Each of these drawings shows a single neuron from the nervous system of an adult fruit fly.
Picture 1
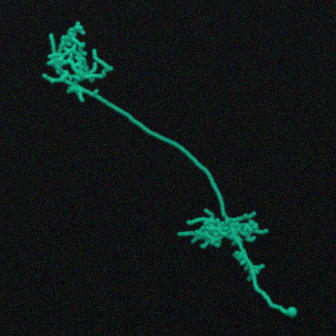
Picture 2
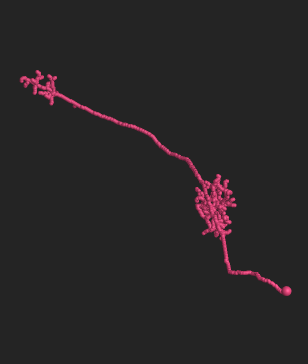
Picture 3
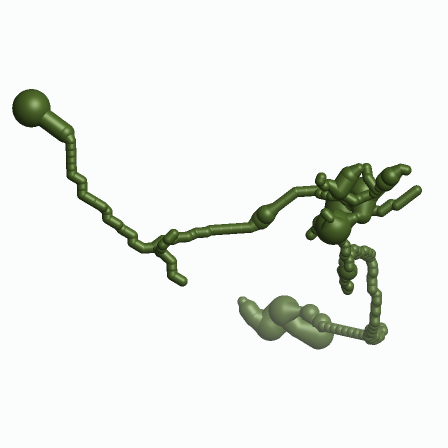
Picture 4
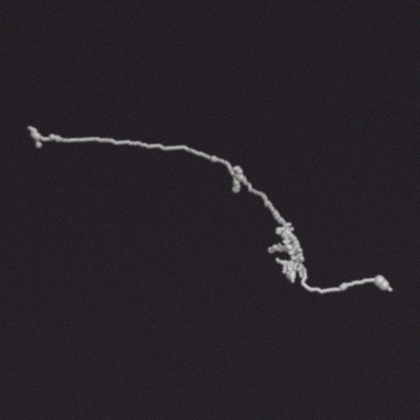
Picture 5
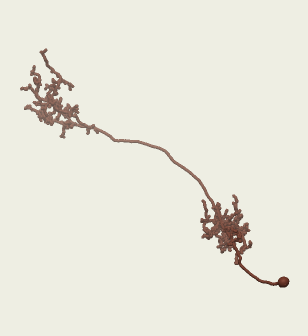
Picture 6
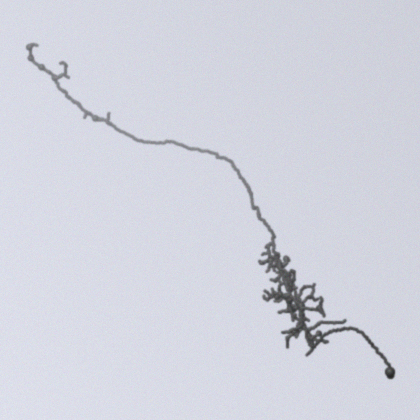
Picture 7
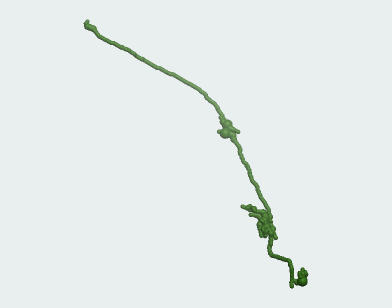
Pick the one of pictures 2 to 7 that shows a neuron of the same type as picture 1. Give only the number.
5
